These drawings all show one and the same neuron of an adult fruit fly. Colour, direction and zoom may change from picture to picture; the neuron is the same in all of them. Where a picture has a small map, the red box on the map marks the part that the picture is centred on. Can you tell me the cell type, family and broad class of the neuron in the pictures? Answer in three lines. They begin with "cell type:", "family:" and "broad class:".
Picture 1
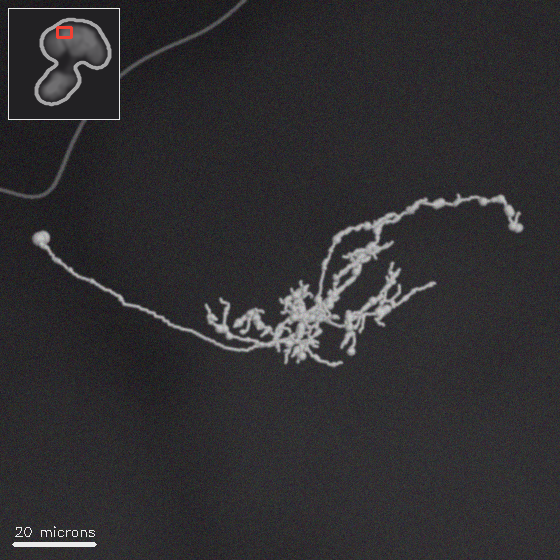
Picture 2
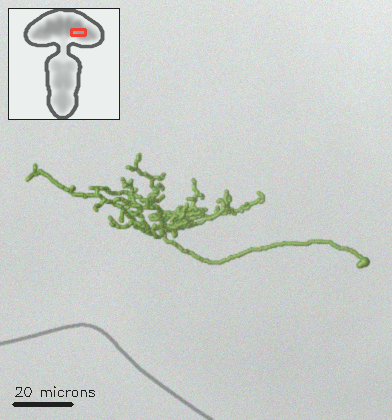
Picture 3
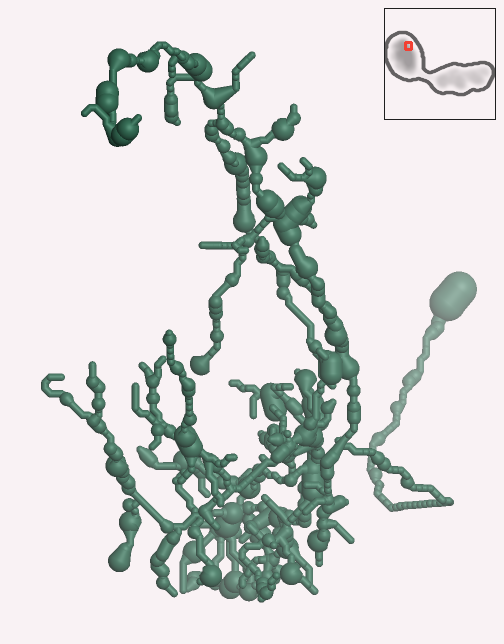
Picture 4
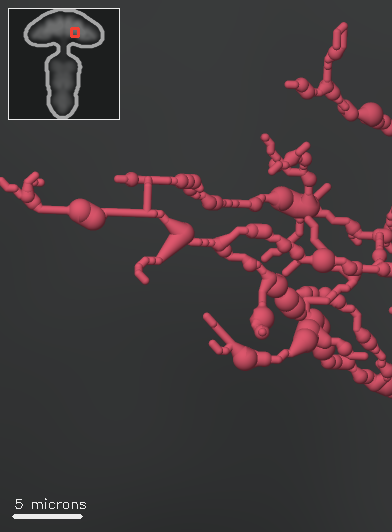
cell type: LHPV4c1_b
family: hemilineage SLPp&v1_posterior
broad class: central-brain intrinsic neuron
